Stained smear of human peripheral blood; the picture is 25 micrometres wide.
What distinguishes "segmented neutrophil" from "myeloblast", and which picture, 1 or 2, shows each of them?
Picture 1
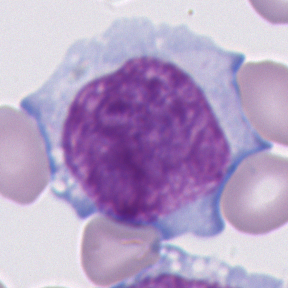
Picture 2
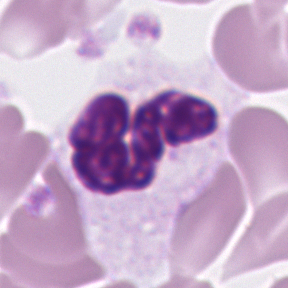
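Quick answer: picture 1's the myeloblast, picture 2 the segmented neutrophil. Easiest difference is the nucleus: the neutrophil's forms two main dark masses side by side, the left bigger than the right, with coarsely clumped dark purple chromatin and no nucleoli, sitting in the upper part of the cell.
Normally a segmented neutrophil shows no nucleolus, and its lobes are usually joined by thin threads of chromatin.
The myeloblast's nucleus is about 15 micrometres across. Then the cytoplasm: the neutrophil has plenty, very pale lilac, with fine faint lilac granules scattered through it.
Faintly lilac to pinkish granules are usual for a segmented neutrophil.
The myeloblast's cytoplasm is pale grey-blue, deepening to blue along the margin, with no granules and a few small clear vacuoles at the lower left.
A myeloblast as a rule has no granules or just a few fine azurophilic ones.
Its outline is irregular, with angular corners and shallow dents where red cells press in on the left, right and lower sides.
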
